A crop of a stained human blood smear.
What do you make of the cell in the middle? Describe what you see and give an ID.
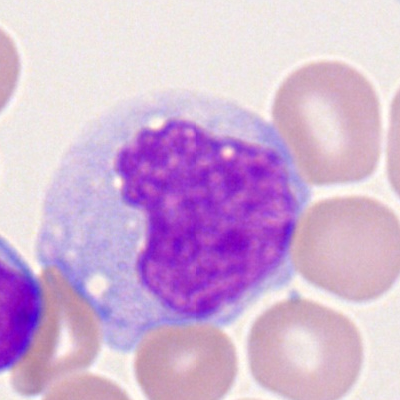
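See how the nucleus sits toward the right, leaving a wider band of cytoplasm on the left. That cytoplasm is abundant and pale grey-blue, with just a faint, fine dusty granularity and no coarse coloured granules. Notice a few small clear vacuoles. It's a monocyte.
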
